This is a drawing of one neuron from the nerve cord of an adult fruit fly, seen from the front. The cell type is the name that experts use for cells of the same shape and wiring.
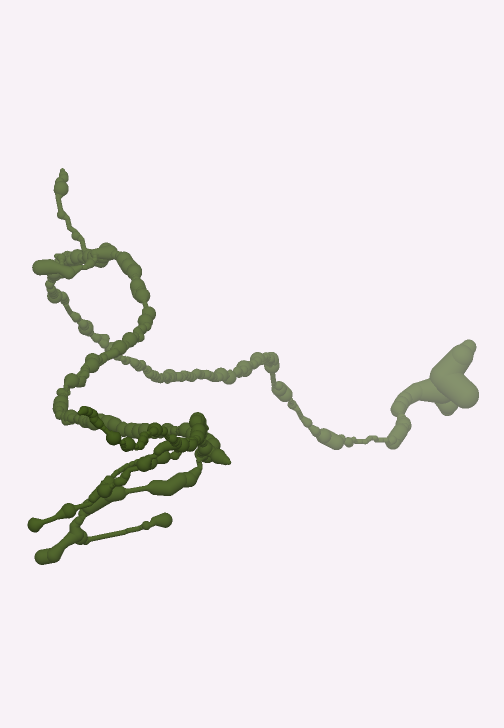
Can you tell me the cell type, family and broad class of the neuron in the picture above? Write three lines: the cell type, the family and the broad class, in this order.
SNpp42
class mechanosensory proprioceptive
sensory neuron entering the nerve cord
